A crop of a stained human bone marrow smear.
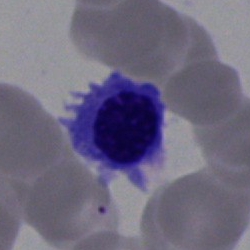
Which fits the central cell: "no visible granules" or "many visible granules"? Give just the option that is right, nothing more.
No visible granules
